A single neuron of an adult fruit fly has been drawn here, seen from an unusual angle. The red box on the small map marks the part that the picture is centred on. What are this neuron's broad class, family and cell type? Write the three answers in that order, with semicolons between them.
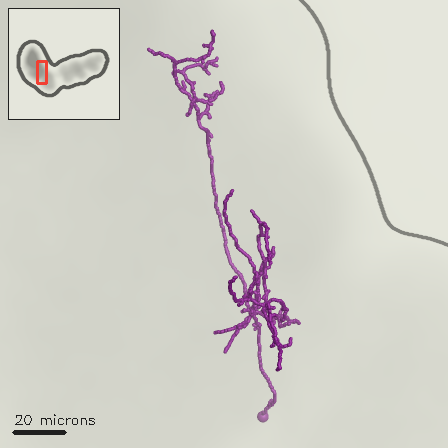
central-brain intrinsic neuron; hemilineage LB3; GNG413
